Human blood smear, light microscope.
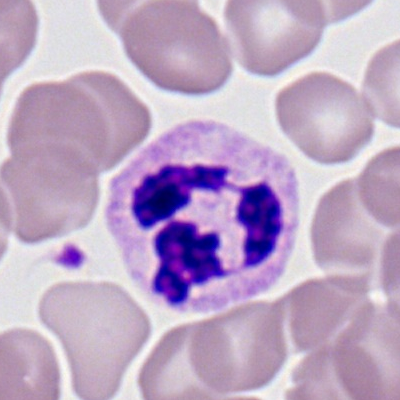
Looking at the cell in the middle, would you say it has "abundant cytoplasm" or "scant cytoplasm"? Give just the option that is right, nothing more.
Abundant cytoplasm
